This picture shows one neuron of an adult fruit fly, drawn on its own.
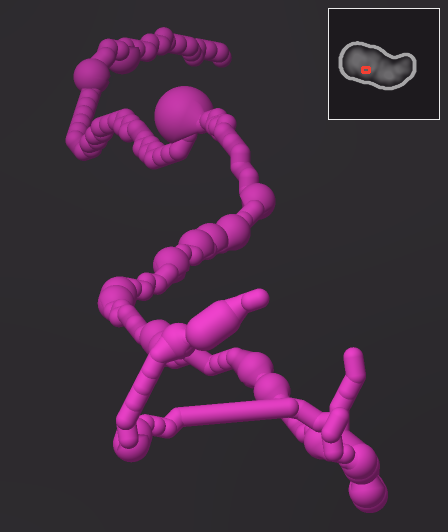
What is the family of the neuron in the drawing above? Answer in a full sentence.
The family is class olfactory.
